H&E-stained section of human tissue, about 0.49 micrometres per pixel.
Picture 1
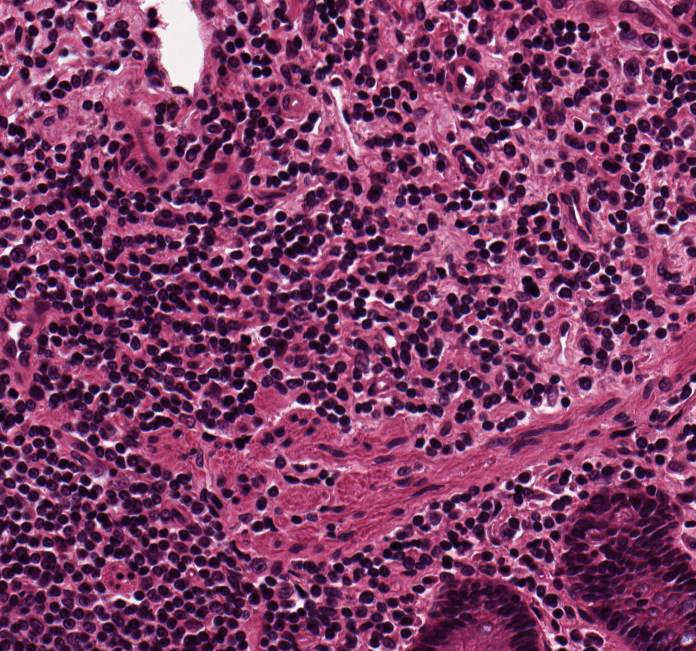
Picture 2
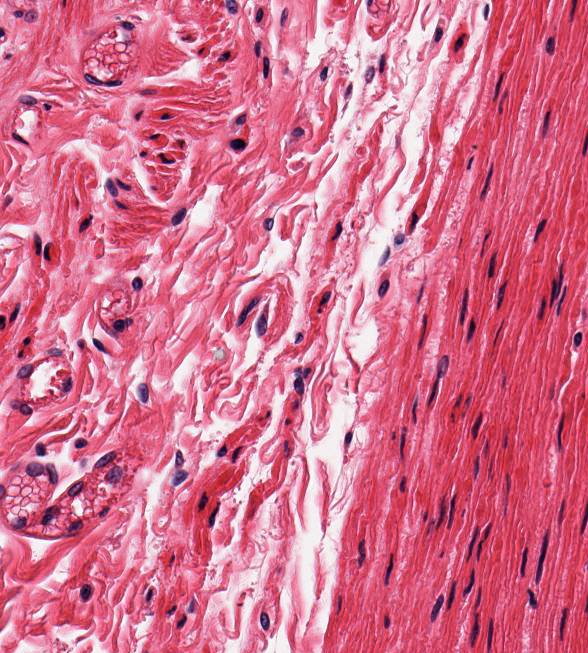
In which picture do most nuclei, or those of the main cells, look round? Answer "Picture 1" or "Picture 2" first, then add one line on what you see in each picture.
Picture 1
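Picture 1: Most of the infiltrating cells are lymphocytes, with round dark nuclei and scant cytoplasm.
Picture 2: The nuclei in the right band are dark, thin and elongated, lying along the length of the fibres.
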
